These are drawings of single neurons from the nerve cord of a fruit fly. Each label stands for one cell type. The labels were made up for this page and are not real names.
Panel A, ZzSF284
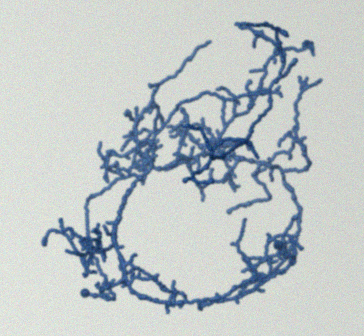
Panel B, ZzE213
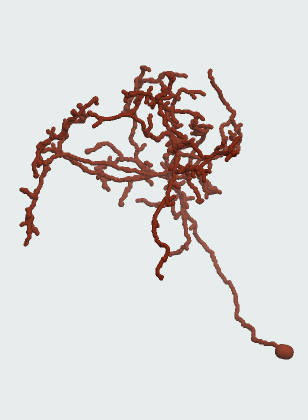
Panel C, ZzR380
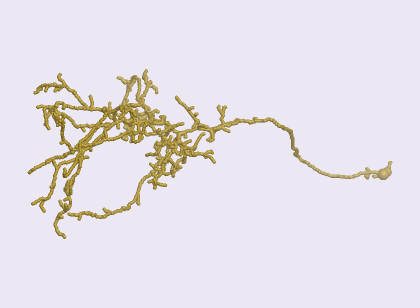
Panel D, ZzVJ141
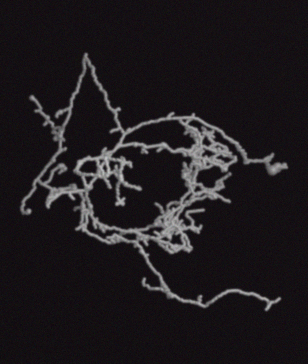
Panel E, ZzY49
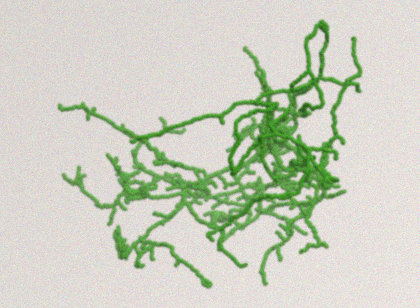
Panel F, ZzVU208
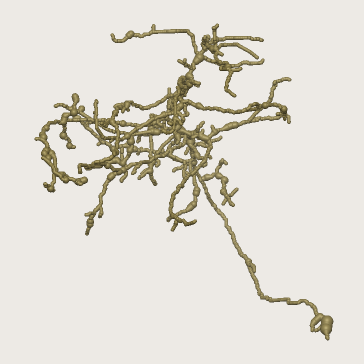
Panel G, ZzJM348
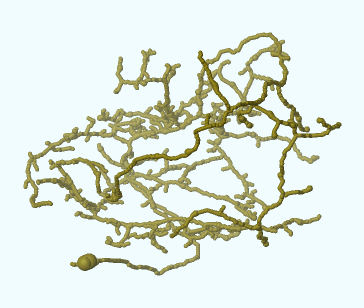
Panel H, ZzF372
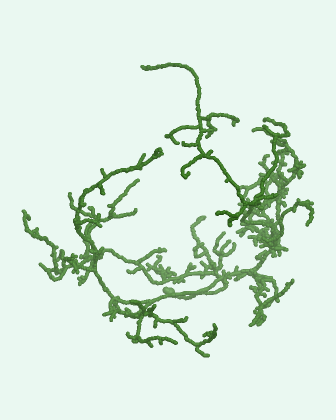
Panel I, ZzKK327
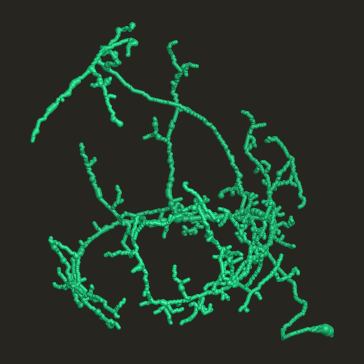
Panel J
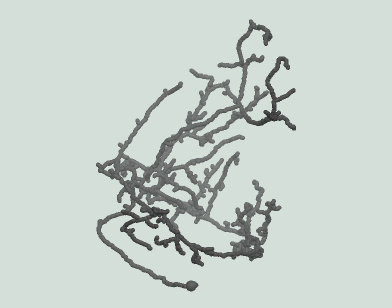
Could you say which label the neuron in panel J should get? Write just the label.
ZzSF284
